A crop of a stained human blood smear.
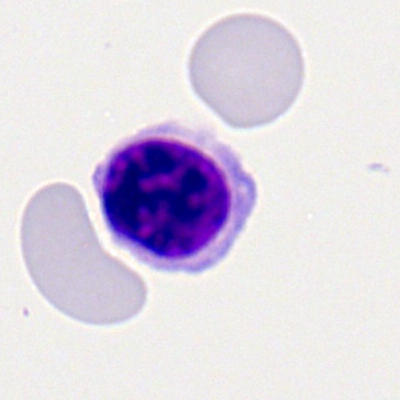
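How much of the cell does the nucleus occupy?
Most of it, leaving a narrow rim of pale lilac-blue cytoplasm.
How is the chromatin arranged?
Dark purple and coarsely clumped, with paler streaks between the clumps.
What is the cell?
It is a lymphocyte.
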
